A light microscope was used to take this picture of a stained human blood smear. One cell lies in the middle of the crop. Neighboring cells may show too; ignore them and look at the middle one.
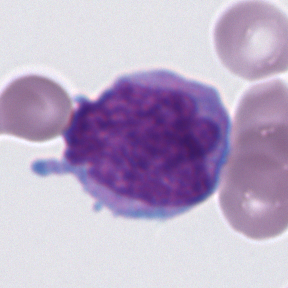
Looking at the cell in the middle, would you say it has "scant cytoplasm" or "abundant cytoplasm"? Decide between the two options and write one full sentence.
The cytoplasm of this cell is scant, a narrow rim.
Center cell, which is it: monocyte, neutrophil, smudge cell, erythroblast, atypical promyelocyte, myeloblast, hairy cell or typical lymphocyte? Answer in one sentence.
By type, the central cell of the crop is an atypical promyelocyte.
